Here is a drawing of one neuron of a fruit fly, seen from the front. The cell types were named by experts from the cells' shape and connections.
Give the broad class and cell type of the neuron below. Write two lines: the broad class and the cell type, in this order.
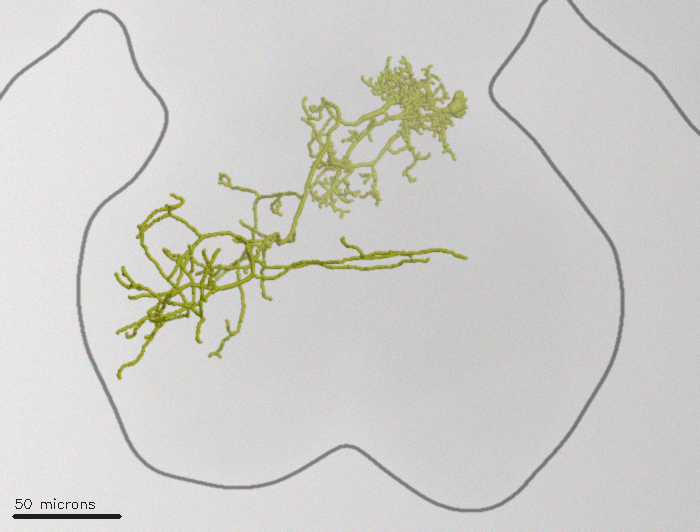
nerve-cord intrinsic neuron
INXXX058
